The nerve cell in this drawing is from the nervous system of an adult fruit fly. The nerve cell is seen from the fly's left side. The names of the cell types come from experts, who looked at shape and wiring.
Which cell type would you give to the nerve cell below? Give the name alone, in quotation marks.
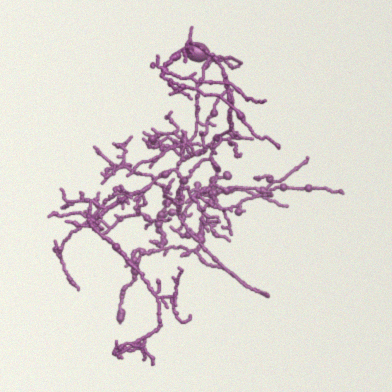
"SMP118"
